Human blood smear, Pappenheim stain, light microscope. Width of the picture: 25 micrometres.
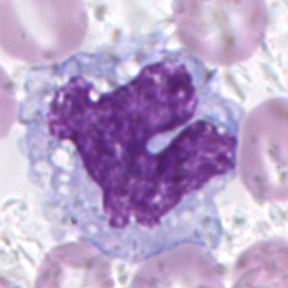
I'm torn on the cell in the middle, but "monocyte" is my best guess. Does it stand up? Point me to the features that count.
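Start with the cytoplasm, an ample rim of pale grey-blue around the nucleus; this colour belongs with monocyte rather than metamyelocyte.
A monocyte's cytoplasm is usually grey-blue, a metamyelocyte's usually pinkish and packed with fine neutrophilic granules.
Small clear vacuoles lie scattered in it, most numerous on the left, and these too side with monocyte.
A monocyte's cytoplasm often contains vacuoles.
The nucleus is deeply indented by a narrow cleft that enters from the right side, a shape that suits monocyte.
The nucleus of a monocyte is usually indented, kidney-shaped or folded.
No coarse coloured granules or distinct nucleoli are seen, and the outline is irregular and slightly scalloped. On balance, monocyte fits, and metamyelocyte does not.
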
